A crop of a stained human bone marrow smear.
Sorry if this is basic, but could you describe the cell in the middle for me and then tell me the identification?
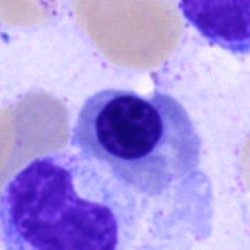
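Nucleus off-centre, toward the upper part of the cell. Chromatin dense, dark purple, coarsely clumped. Cytoplasm pale blue and plentiful relative to nuclear size. Erythroblast.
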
